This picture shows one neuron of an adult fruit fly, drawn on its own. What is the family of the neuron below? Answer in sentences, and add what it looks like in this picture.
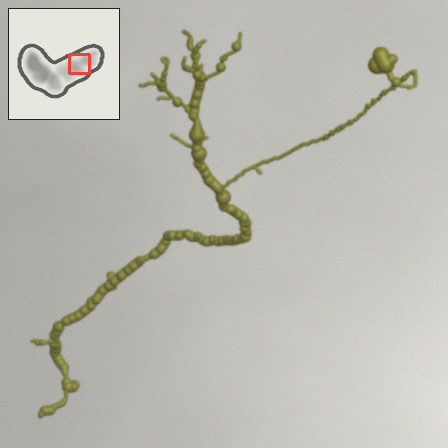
The family is hemilineage 08B. This is a nerve-cord intrinsic neuron. Its cell body lies at the upper right of the picture. As drawn here it is about as wide as it is tall.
